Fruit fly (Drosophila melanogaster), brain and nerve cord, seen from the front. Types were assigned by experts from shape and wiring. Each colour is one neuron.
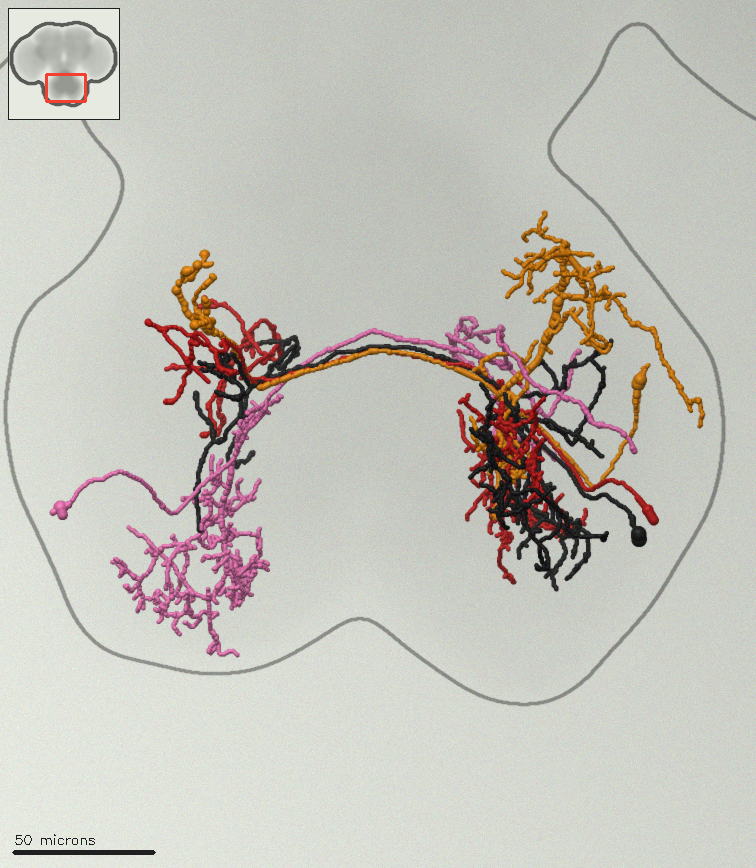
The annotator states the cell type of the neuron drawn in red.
IN08B054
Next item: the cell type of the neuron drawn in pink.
IN08B064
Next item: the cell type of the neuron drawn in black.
IN08B060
